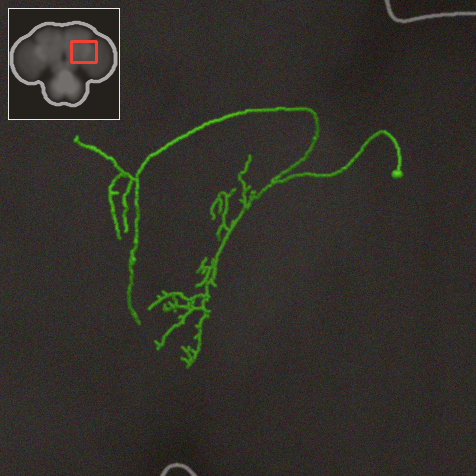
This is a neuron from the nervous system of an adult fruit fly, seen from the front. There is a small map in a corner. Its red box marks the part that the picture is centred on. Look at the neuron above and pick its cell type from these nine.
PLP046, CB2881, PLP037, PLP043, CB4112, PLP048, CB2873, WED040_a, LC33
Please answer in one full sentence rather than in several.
Cell type CB2873 is what this neuron is.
